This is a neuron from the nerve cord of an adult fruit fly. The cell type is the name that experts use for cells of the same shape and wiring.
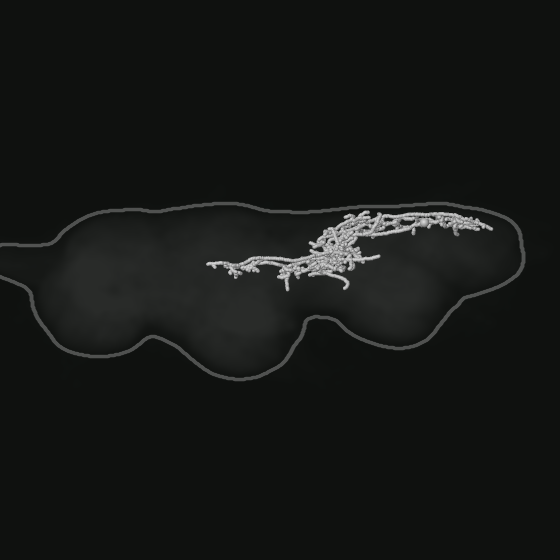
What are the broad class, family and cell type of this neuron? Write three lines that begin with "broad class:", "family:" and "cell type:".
broad class: nerve-cord intrinsic neuron
family: hemilineage 12A
cell type: IN12A026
